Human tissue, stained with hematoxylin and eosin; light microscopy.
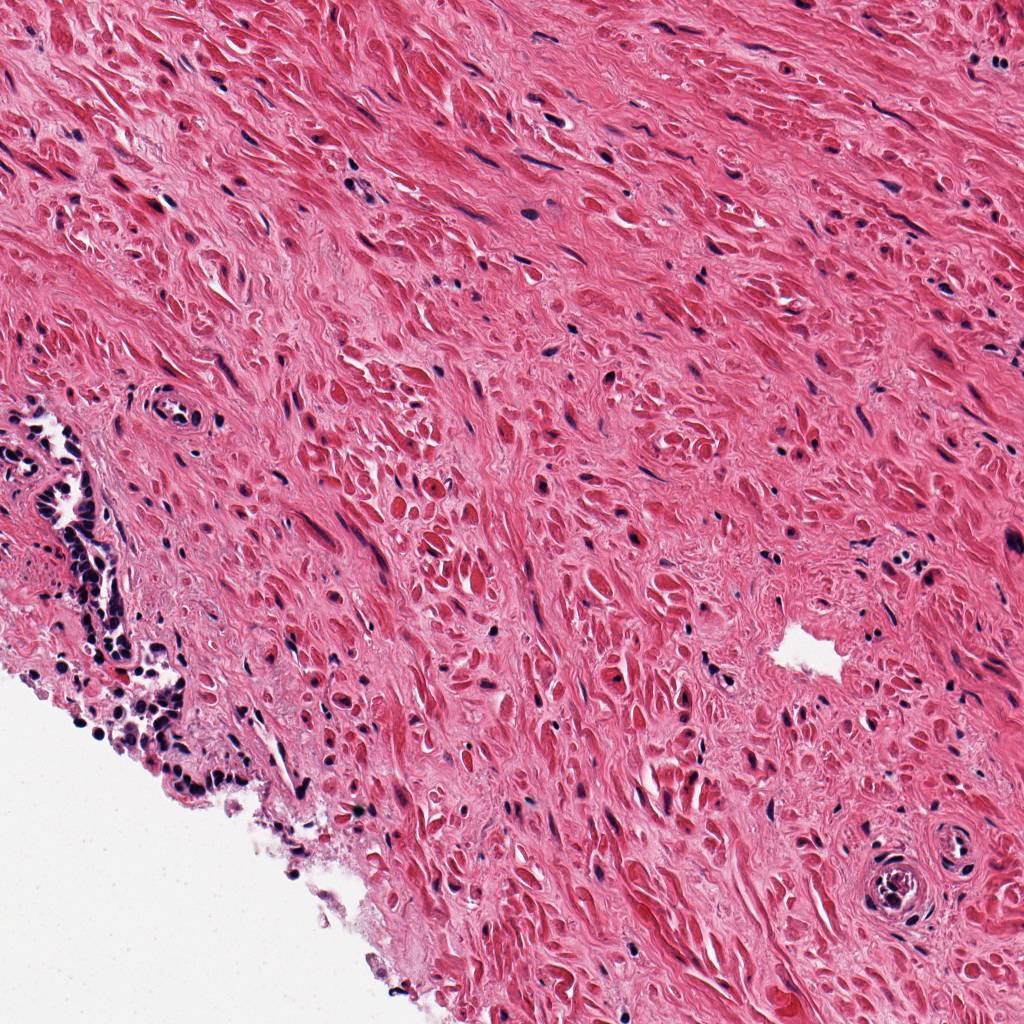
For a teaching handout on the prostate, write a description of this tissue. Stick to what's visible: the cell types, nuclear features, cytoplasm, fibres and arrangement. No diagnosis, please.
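Interlacing bundles of smooth muscle cells fill nearly the whole field. In the centre many bundles are cut across, giving rounded pink cell profiles, while others are cut lengthwise. The muscle cells have bright pink cytoplasm and small, dark, elongated nuclei. At the lower left edge, a narrow cleft is lined by crowded cells with dark nuclei.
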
